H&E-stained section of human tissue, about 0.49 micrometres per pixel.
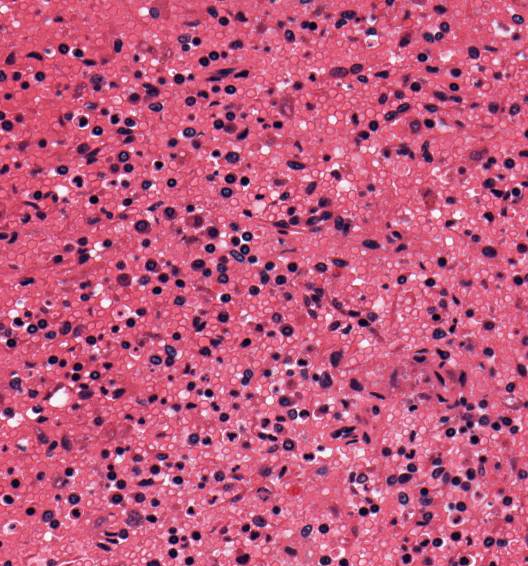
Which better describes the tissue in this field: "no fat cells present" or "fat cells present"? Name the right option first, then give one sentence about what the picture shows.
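No fat cells present. No epithelium, glands or fat cells are present in the field.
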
